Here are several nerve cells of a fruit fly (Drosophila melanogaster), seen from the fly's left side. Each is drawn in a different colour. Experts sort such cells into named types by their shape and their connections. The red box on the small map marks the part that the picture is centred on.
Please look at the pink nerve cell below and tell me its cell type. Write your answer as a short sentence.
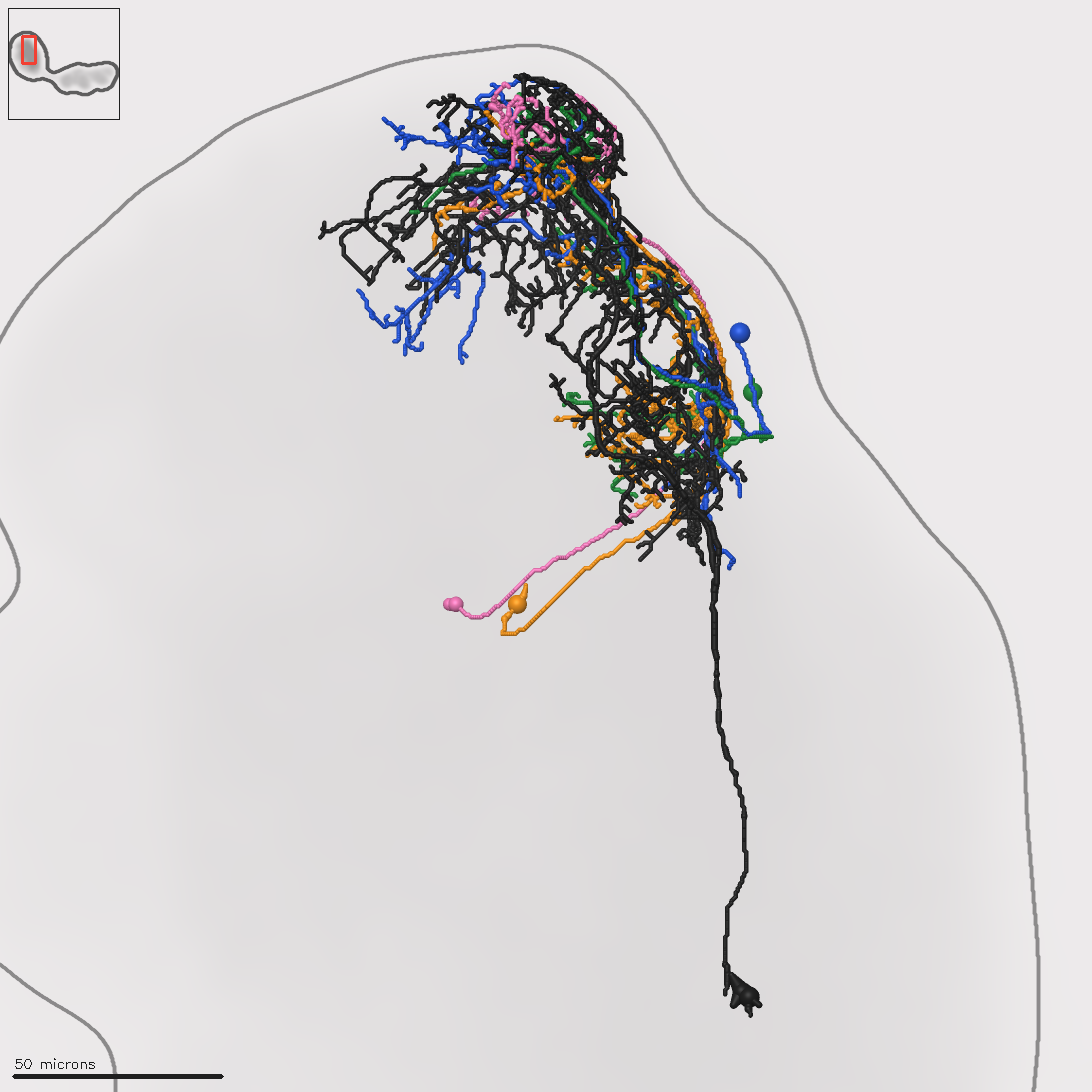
The cell type is CB4088.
